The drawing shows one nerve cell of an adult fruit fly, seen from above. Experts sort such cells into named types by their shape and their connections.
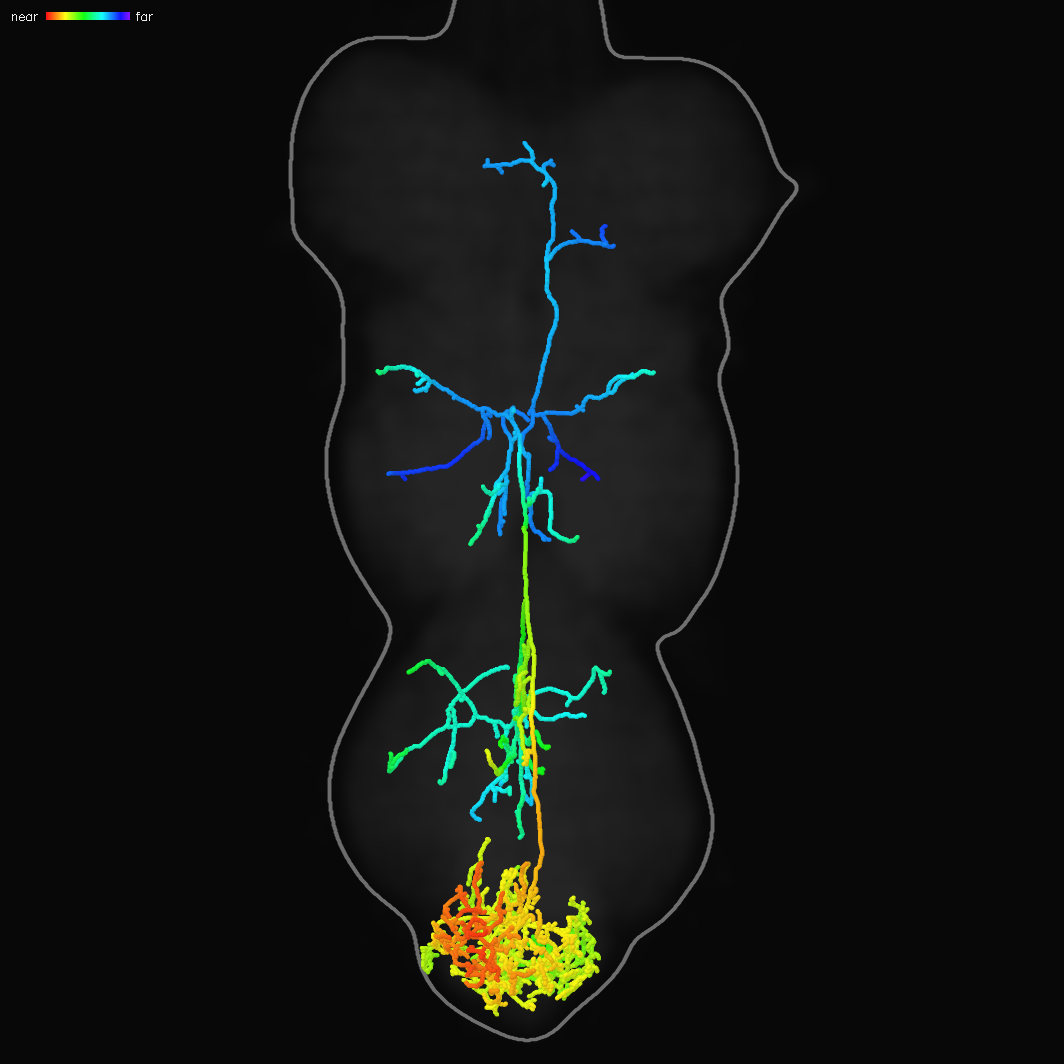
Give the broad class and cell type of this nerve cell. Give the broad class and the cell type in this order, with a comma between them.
nerve-cord intrinsic neuron, INXXX084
